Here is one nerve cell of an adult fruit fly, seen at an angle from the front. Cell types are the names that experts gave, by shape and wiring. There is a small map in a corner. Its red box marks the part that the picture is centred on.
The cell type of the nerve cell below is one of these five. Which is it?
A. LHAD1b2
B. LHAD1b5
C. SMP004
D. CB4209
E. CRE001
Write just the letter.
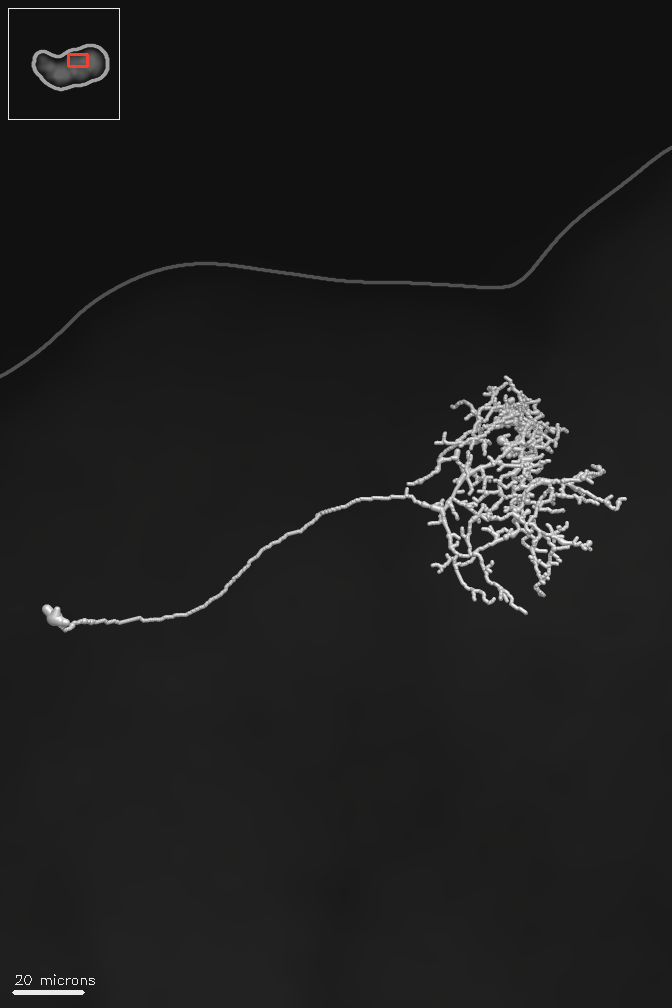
C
